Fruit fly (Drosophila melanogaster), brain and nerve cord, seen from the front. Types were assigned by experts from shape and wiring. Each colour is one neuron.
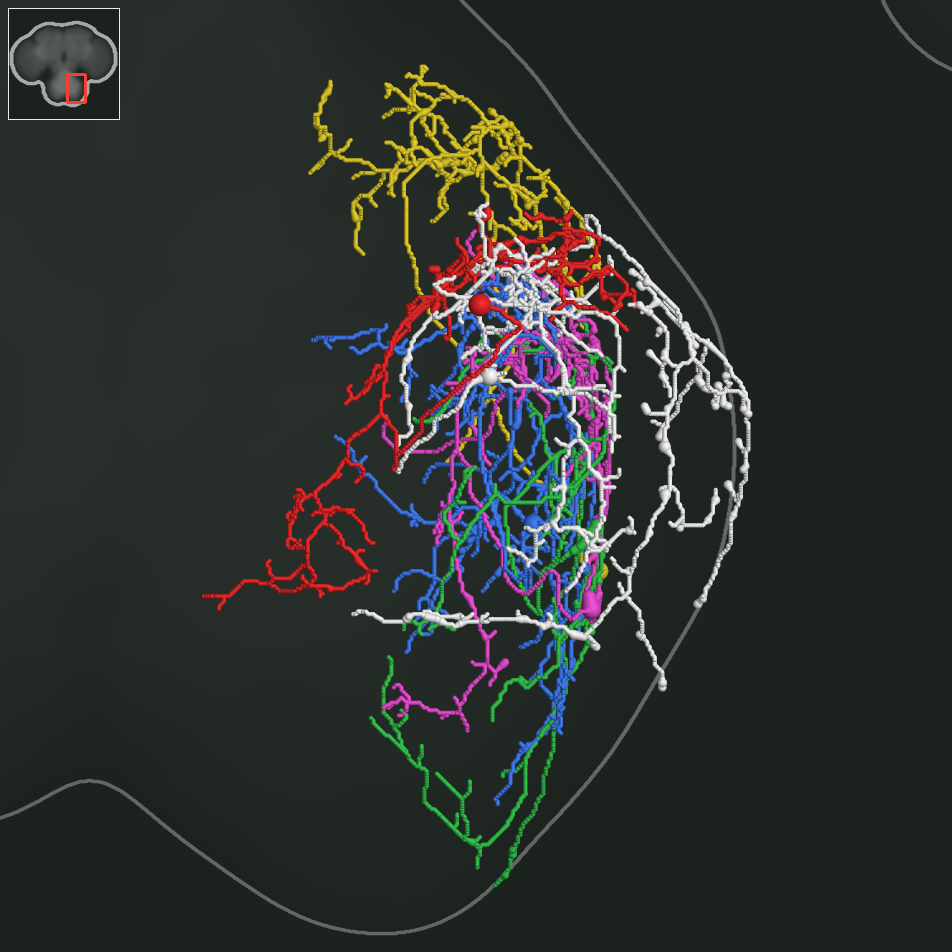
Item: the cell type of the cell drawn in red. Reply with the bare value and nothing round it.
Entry: IN08A049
